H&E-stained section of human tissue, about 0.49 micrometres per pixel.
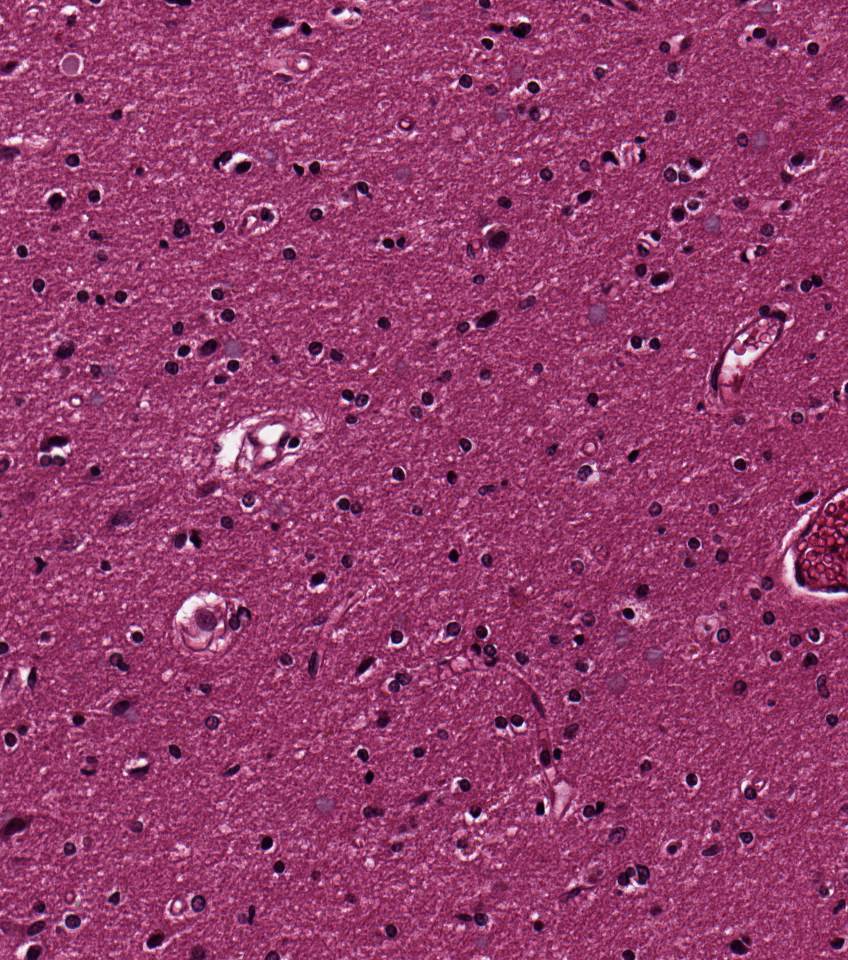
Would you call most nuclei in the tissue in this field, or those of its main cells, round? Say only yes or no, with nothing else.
Yes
